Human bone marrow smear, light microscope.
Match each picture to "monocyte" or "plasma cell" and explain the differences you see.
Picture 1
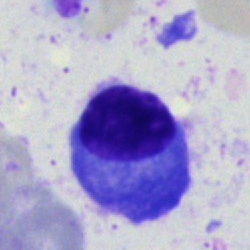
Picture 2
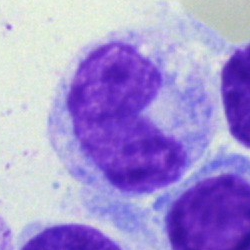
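The plasma cell is in picture 1, and the monocyte is in picture 2. Start with the monocyte's nucleus: it is deeply notched on its right side, and that notch gives it a kidney shape. The plasma cell has a roughly round outline with a mostly smooth edge, and its chromatin is dark purple and densely stained. Its cytoplasm stains deep blue, and you will find no distinct granules in it.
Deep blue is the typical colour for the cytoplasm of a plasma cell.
The monocyte's cytoplasm is pale grey-blue and forms a fairly wide rim around the nucleus, and it is paler still where it fills the notch.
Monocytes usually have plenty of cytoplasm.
Finally, notice the neighbours: the plasma cell lies on its own and touches no other cell, whereas other nucleated cells lie against the right and lower edges of the monocyte.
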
